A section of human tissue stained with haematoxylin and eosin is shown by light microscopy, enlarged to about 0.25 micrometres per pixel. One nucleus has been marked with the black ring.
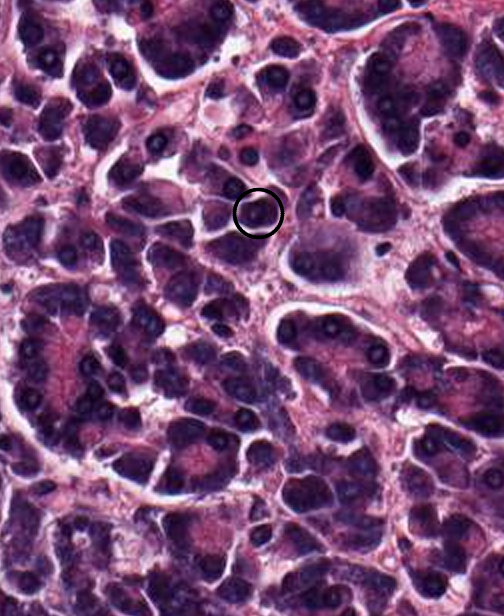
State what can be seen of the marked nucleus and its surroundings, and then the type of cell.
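The nucleus is round and dark, about the same size as the nuclei of the neighbouring cells. The cytoplasm is a deep purple and forms a fairly narrow rim around the nucleus. Type of cell: pancreatic acinar cell.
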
